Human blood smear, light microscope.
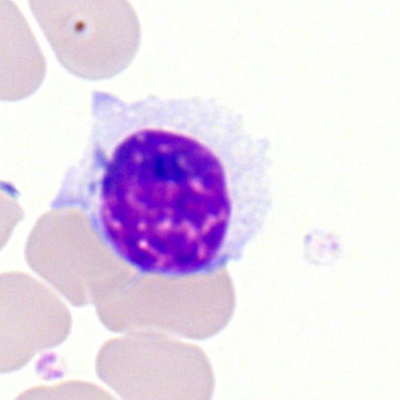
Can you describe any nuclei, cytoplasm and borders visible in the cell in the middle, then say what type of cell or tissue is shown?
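Border first: irregular and ragged, not smooth. Next, a small pointed cytoplasmic projection sticks out at the upper left. The cytoplasm is moderate in amount and pale grey-blue. Last, the nucleus shows no distinct nucleolus. The cell is a lymphocyte.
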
